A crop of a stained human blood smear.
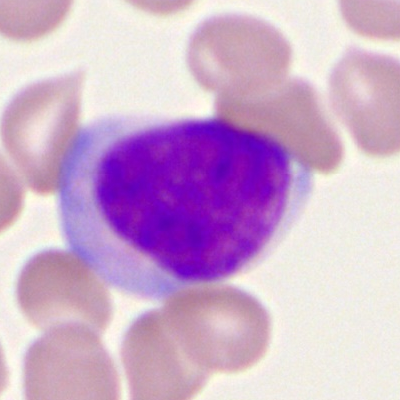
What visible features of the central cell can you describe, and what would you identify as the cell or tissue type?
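Nucleus fills most of the cell, placed toward the right. Border smoothly rounded, no sharp angles. Cytoplasmic rim widest on the left; no granules visible. Name: myeloblast.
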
